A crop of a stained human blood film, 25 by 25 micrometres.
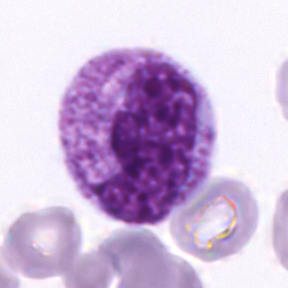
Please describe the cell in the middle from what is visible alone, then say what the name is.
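Looking first at the nucleus, it lies toward the right side of the cell as one large mass rather than separate lobes. Its chromatin is coarsely clumped, dark patches sitting between paler gaps. The widest band of cytoplasm is on the left. This cell is a metamyelocyte.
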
